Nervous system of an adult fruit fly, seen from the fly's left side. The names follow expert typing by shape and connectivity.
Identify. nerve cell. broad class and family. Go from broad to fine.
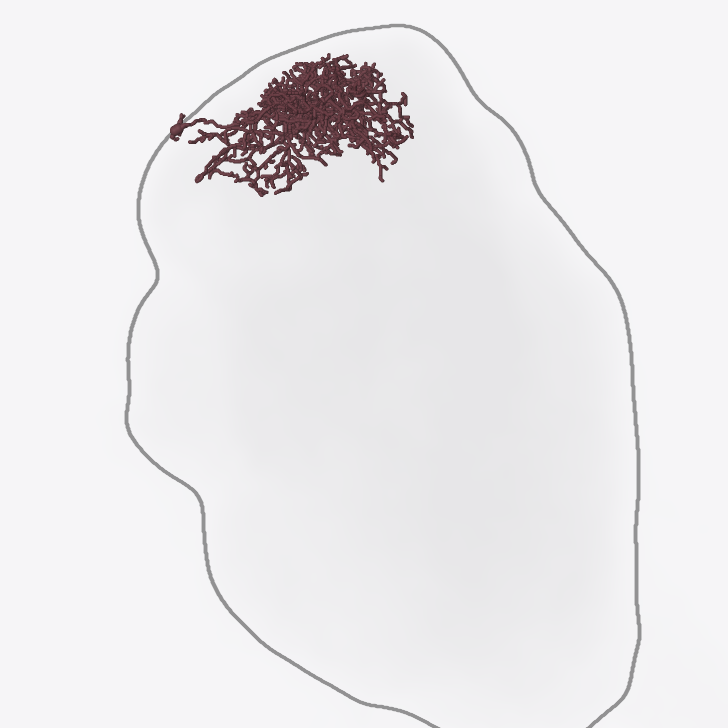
central-brain intrinsic neuron; hemilineage SMPad1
